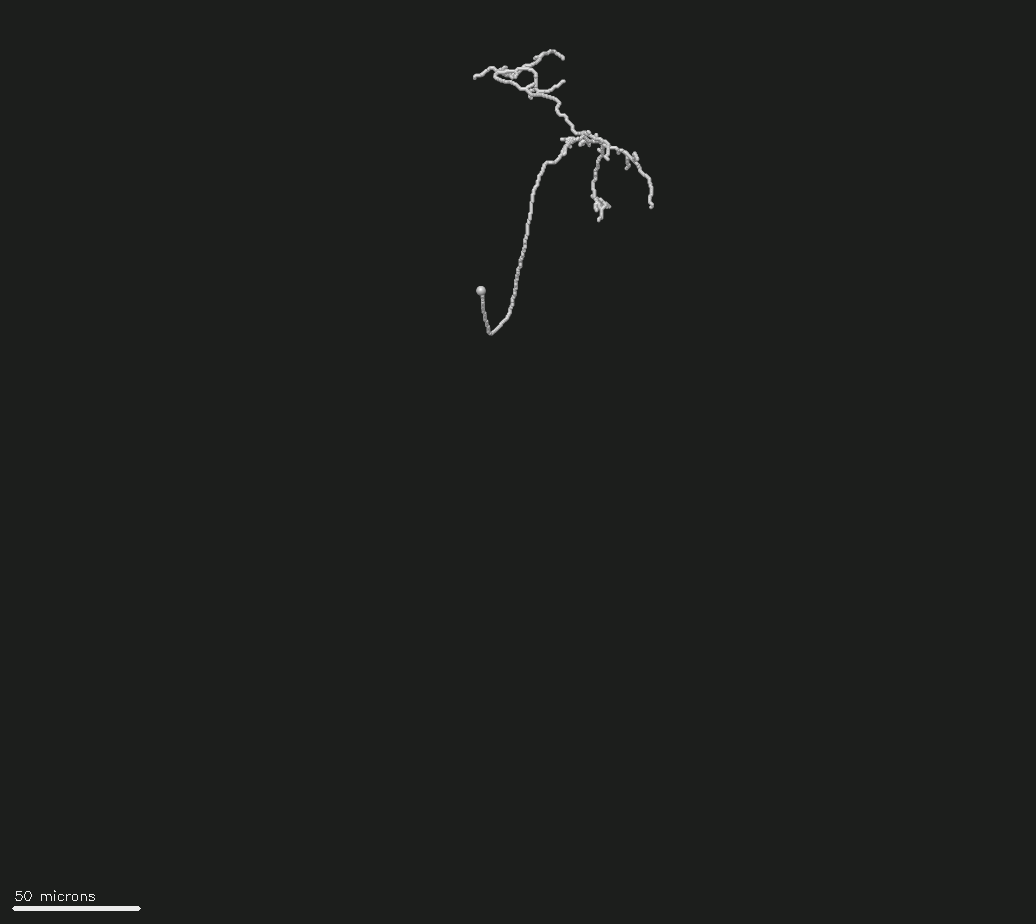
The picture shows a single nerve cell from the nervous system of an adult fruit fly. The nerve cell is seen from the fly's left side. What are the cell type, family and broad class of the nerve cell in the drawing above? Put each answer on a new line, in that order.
LHAV5a2_a1
hemilineage VPNl&d1_dorsal
central-brain intrinsic neuron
